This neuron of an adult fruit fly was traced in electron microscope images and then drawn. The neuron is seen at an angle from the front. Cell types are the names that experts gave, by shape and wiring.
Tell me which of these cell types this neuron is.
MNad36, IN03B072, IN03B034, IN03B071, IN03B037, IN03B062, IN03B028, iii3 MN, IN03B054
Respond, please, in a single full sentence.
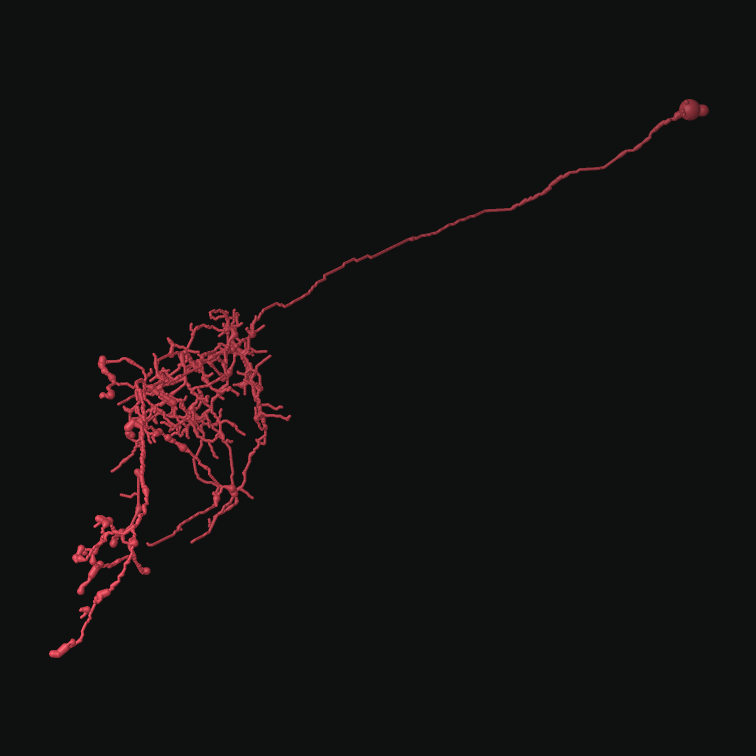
To this neuron applies the cell type name IN03B062.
